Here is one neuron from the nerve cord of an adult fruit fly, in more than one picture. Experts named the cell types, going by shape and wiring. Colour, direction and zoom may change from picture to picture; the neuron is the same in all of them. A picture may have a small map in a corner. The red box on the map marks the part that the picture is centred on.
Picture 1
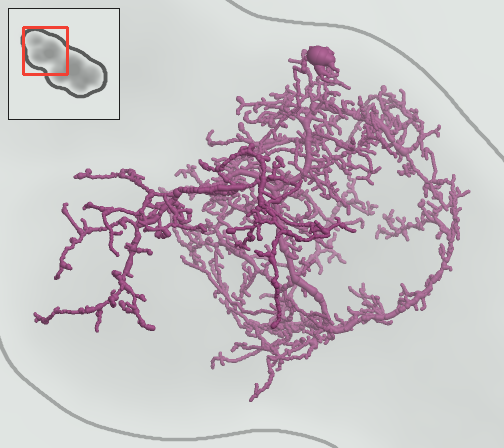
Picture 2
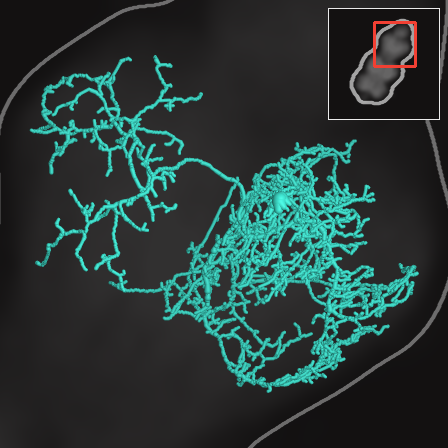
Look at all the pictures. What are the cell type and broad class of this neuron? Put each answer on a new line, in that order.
INXXX035
nerve-cord intrinsic neuron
